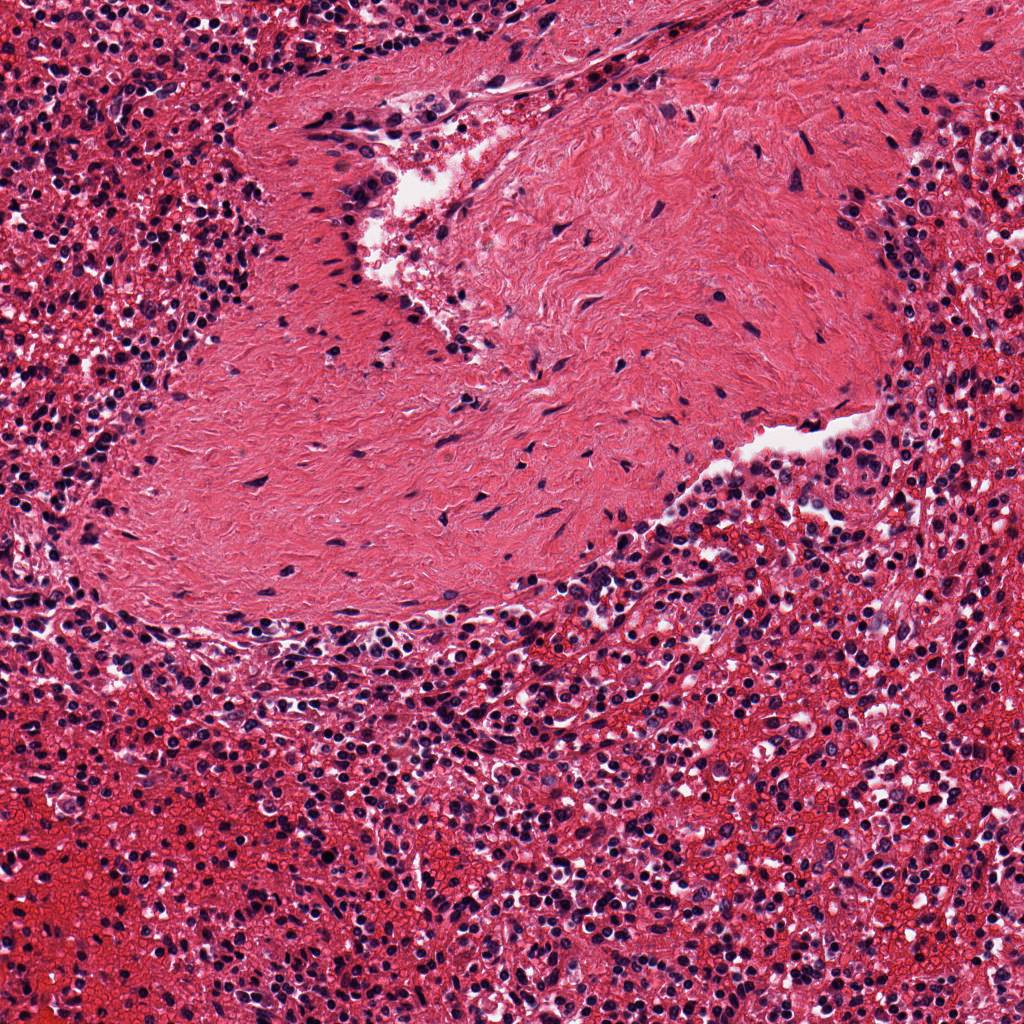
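Spleen, H&E. Broad band of pink fibrous tissue across much of the upper half; densely cellular tissue on its left, right and lower sides. Fibres in the band fine and wavy; its nuclei sparse, dark, elongated. Surrounding cellular tissue packed with red blood cells mixed with many small, round, dark nuclei.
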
